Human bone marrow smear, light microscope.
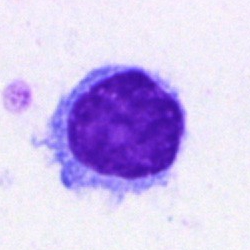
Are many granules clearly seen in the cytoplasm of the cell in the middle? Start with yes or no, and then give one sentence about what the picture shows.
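No. No distinct granules are seen in the cytoplasm.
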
